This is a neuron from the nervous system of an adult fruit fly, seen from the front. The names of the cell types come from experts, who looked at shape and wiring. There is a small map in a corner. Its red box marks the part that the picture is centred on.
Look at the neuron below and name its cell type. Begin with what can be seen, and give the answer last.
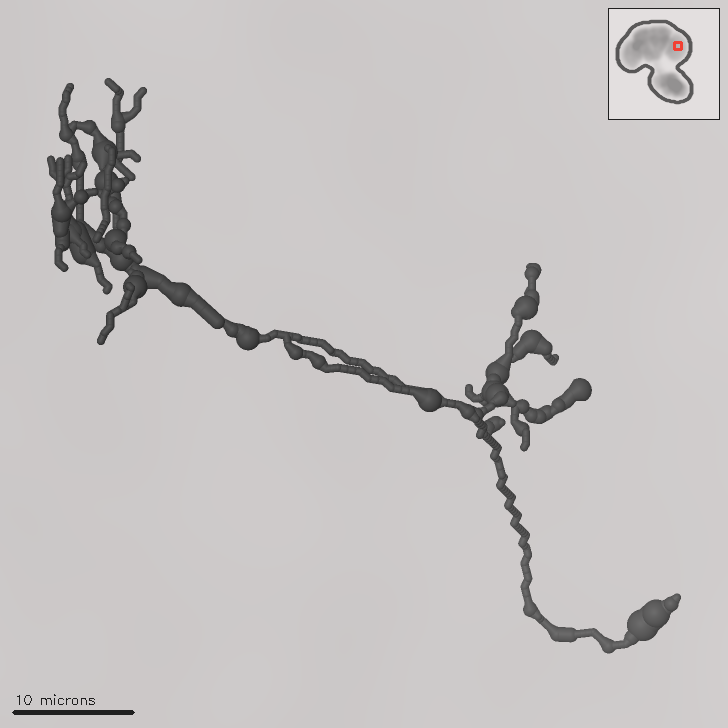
The cell body can be seen at the lower right of the picture. From left to right in the picture it spans about 55 microns. This is an optic-lobe intrinsic neuron. Its cell type is T5a.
